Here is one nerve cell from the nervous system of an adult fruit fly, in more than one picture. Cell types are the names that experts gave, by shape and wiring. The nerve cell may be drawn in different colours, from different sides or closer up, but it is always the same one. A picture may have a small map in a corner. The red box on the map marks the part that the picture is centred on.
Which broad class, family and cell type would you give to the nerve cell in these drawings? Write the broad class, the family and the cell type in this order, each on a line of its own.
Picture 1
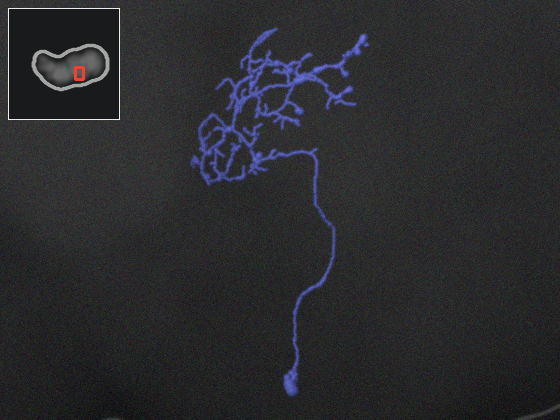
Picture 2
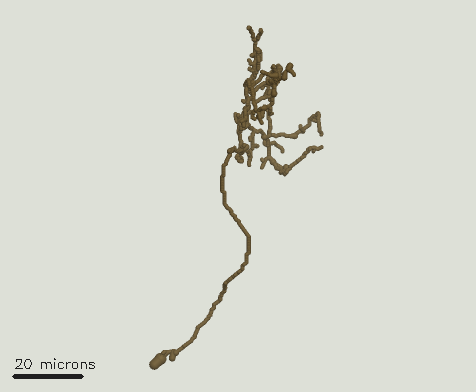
central-brain intrinsic neuron
hemilineage LB3
GNG431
